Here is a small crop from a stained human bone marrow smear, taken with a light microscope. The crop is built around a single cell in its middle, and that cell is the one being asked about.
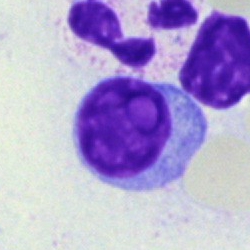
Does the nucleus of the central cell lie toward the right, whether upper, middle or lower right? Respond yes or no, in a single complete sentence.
No, the nucleus sits toward the left, whether upper, middle or lower.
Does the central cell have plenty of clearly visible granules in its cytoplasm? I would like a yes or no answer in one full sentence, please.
No, the cytoplasm does not hold many granules; none are visible in it.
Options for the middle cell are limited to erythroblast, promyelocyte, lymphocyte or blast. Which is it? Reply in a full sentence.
In the centre of this crop there is a lymphocyte.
